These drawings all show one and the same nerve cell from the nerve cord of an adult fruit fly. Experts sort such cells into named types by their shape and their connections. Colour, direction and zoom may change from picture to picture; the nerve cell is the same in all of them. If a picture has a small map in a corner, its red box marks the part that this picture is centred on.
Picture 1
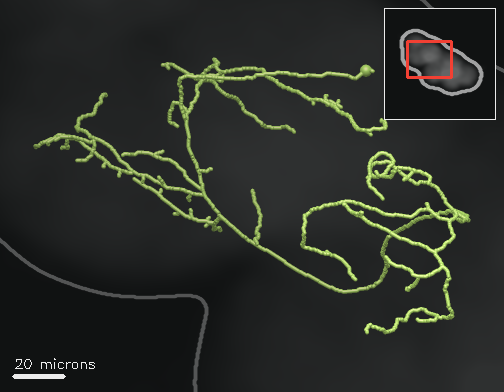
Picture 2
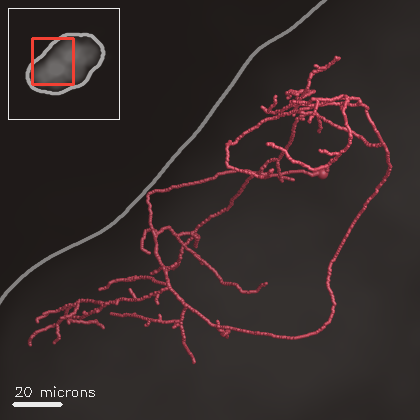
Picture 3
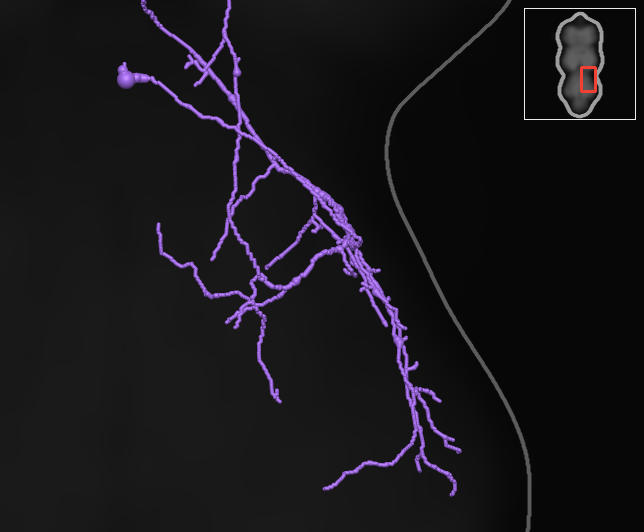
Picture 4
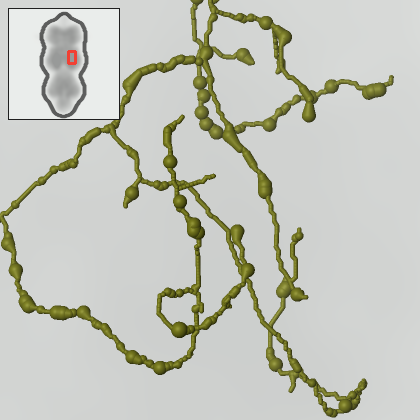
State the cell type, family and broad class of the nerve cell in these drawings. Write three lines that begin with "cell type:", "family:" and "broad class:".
cell type: IN17A074
family: hemilineage 17A
broad class: nerve-cord intrinsic neuron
